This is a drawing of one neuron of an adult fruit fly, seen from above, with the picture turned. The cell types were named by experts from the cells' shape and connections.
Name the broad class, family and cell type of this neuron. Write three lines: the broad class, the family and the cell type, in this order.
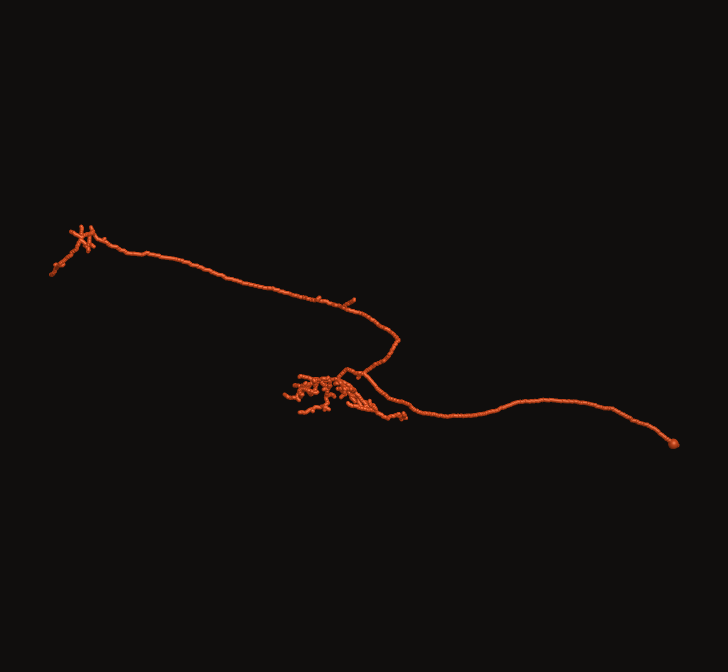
nerve-cord intrinsic neuron
hemilineage 06A
IN06A083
